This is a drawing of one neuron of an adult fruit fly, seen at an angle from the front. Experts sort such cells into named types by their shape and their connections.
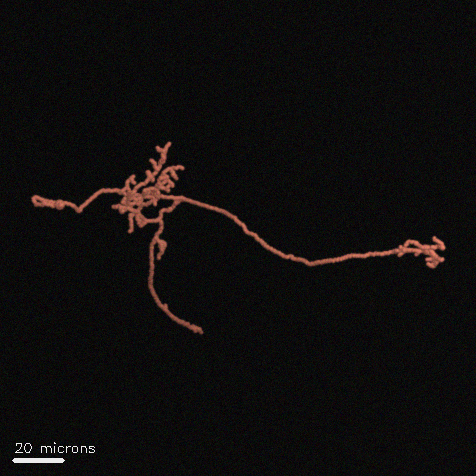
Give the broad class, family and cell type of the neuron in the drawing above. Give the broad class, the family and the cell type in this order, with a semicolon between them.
central-brain intrinsic neuron; hemilineage AOTUv3_ventral; LAL087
